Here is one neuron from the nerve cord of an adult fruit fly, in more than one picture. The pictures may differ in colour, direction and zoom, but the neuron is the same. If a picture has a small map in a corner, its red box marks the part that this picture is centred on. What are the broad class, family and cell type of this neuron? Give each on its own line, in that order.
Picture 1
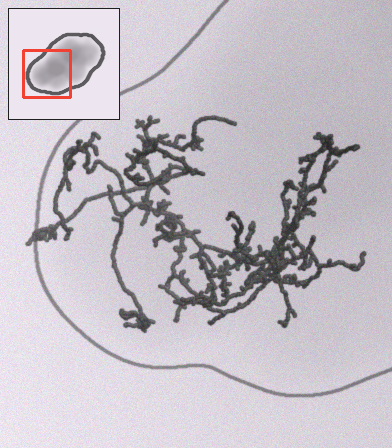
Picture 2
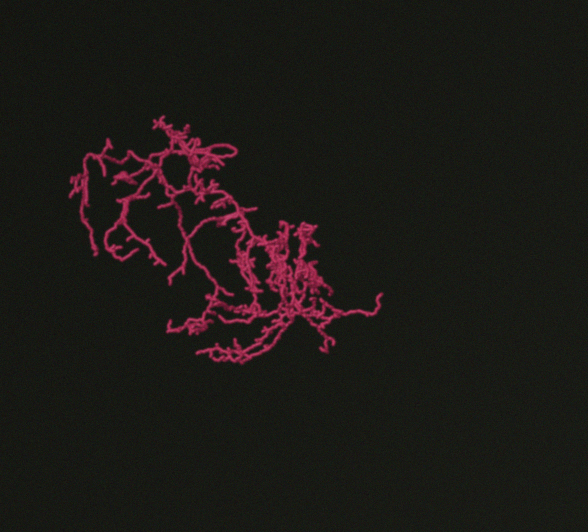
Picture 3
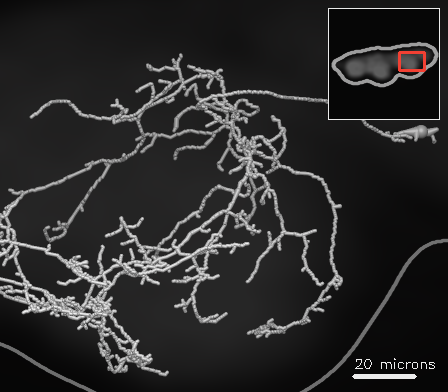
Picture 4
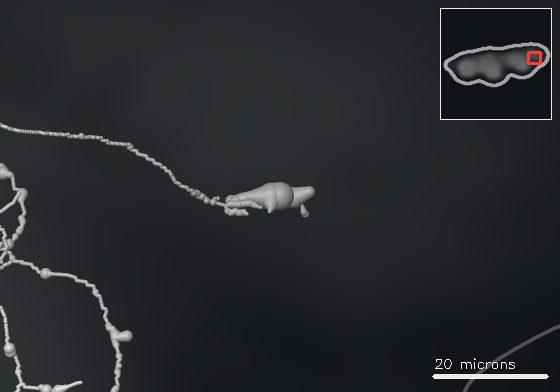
nerve-cord intrinsic neuron
hemilineage 03A
IN03A050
